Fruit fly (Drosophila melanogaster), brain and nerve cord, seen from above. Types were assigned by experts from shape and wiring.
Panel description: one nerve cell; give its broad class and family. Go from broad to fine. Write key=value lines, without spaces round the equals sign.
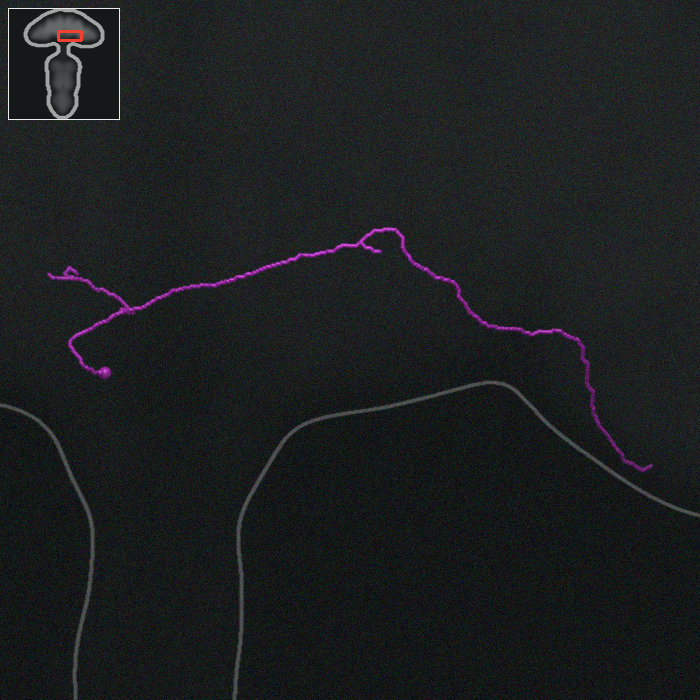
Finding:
broad_class=visual centrifugal neuron
family=LopVC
